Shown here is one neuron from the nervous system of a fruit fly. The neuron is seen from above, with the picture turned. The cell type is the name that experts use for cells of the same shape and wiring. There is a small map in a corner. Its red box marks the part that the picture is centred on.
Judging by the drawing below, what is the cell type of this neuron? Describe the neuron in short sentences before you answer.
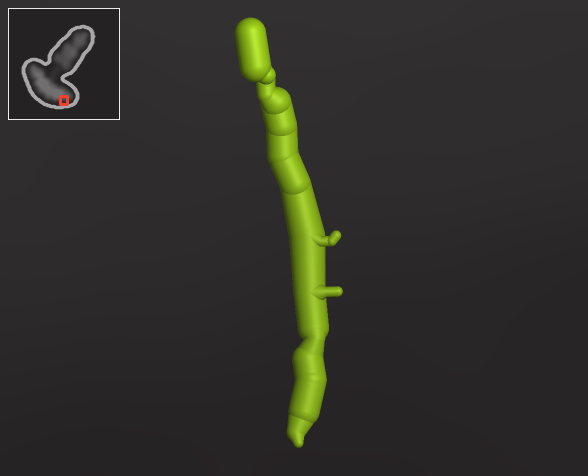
It lies in the brain. The drawing shows no cell body. It has a dozen or fewer branch ends. This is a photoreceptor or other optic-lobe sensory neuron. It is of cell type R1-R6.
